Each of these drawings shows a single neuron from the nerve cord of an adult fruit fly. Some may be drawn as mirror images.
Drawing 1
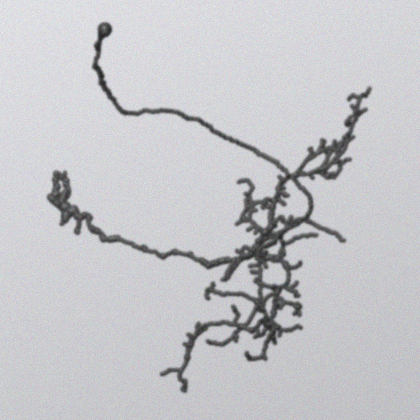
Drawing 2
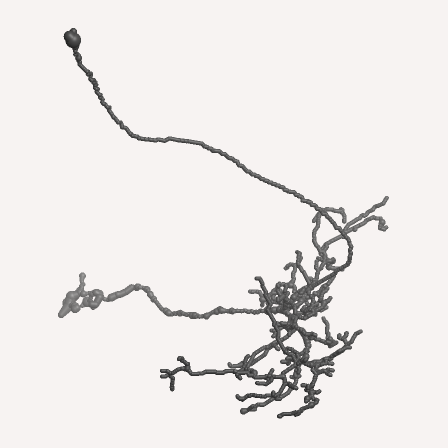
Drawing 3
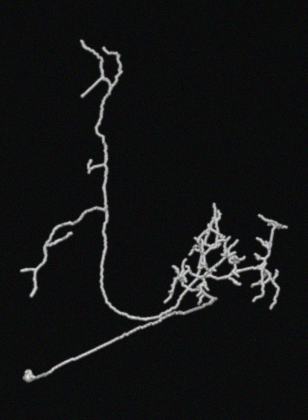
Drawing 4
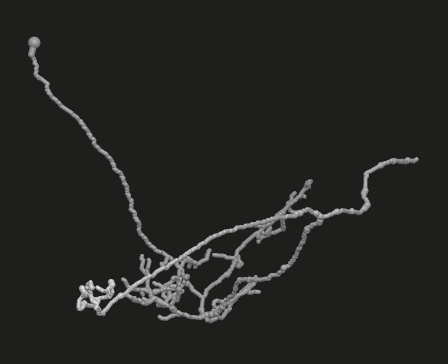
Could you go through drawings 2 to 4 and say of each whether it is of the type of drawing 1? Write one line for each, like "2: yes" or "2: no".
2: yes
3: no
4: no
